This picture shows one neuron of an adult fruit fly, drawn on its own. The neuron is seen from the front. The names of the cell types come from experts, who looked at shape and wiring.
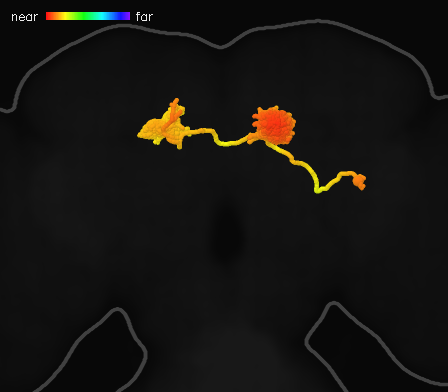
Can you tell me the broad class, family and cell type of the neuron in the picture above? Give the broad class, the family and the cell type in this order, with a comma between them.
central-brain intrinsic neuron, MBON, MBON09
